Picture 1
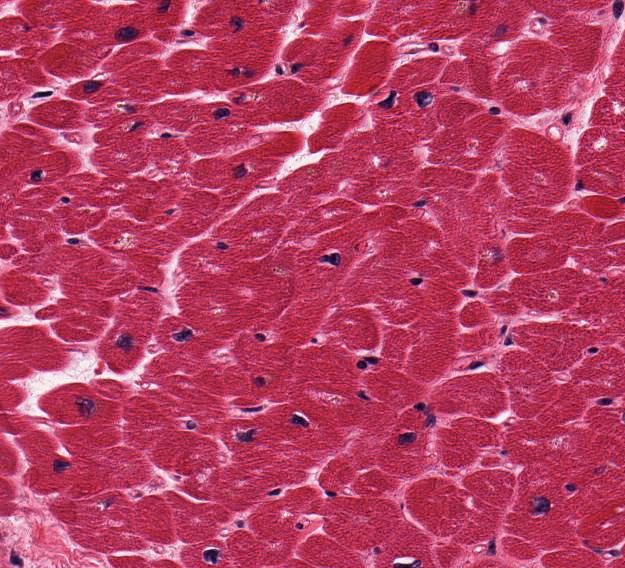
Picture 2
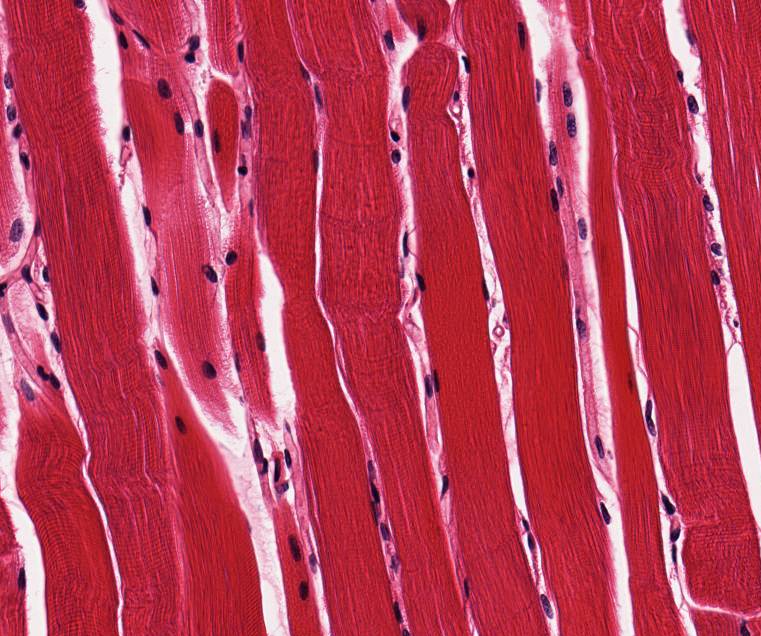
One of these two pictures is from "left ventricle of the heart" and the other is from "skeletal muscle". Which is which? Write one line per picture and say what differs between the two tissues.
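Picture 1 is from the left ventricle of the heart. Fibres that show a nucleus have a single nucleus near the centre of the profile.
Picture 2 is from the skeletal muscle. The dark nuclei lie at the edges of the fibres rather than in their centres.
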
